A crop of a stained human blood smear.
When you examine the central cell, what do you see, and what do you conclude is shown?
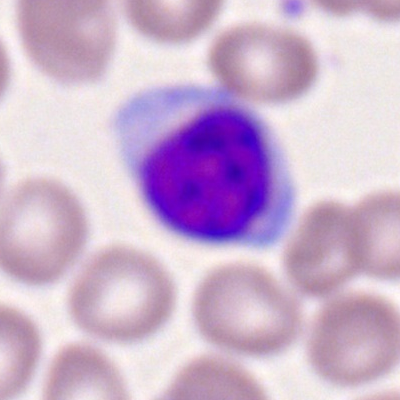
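Nucleus fills most of the cell; cytoplasm modest in amount. Cytoplasm pale blue, widest on the upper-left side of the nucleus. Chromatin dense and dark purple, with darker clumps scattered through it. Cell: lymphocyte.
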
